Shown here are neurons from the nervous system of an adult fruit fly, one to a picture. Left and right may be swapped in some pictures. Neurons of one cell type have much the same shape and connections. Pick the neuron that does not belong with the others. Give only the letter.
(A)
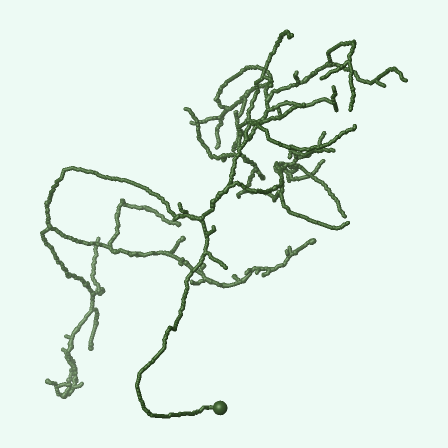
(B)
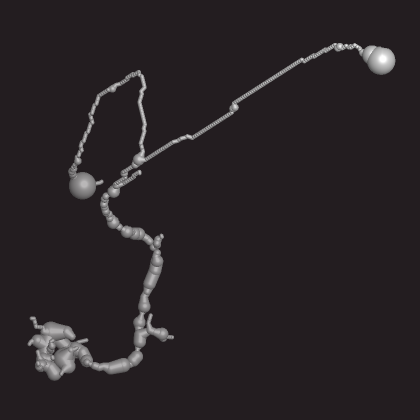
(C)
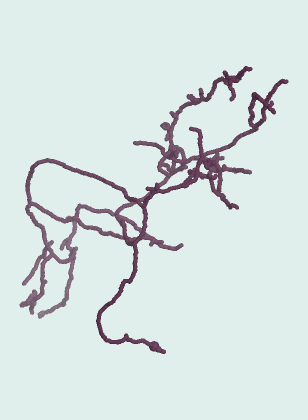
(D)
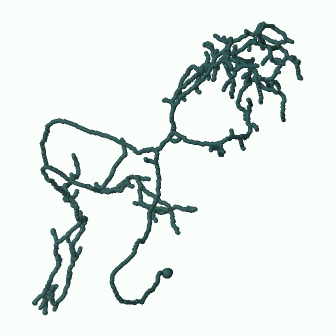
B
